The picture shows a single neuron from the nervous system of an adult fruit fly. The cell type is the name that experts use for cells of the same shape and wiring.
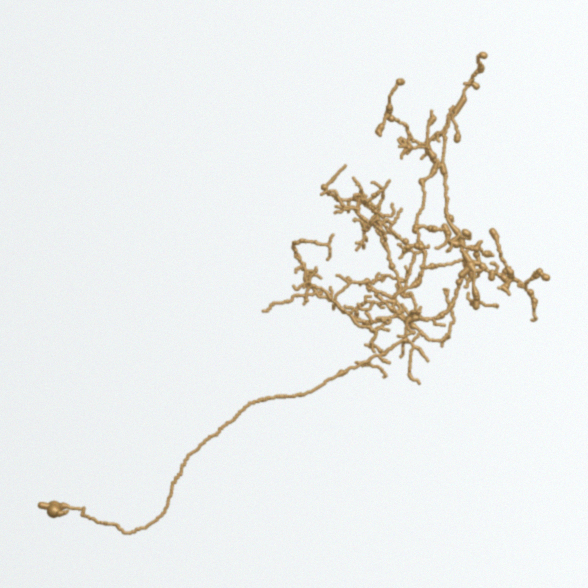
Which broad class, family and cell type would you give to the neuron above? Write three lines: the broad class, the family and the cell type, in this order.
nerve-cord intrinsic neuron
hemilineage 13B
IN13B039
